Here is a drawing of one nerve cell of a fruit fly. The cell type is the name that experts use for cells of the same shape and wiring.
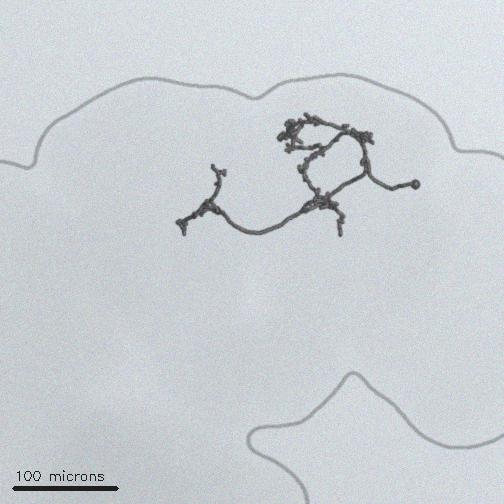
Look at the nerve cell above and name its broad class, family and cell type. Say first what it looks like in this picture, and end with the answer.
From left to right in the picture it spans about 250 microns. As drawn here it is wider than it is tall. It is a central-brain intrinsic neuron. Its family is hemilineage AOTUv4_dorsal. It is of cell type CB3895.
